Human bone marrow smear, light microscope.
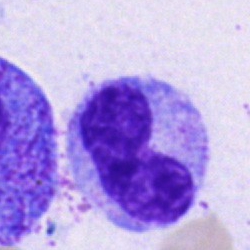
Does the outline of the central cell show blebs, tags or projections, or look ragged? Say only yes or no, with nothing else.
No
